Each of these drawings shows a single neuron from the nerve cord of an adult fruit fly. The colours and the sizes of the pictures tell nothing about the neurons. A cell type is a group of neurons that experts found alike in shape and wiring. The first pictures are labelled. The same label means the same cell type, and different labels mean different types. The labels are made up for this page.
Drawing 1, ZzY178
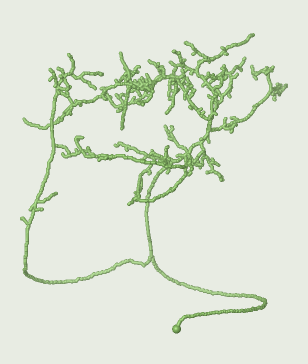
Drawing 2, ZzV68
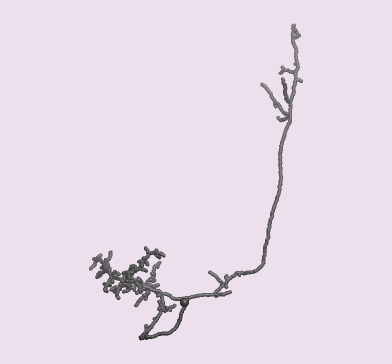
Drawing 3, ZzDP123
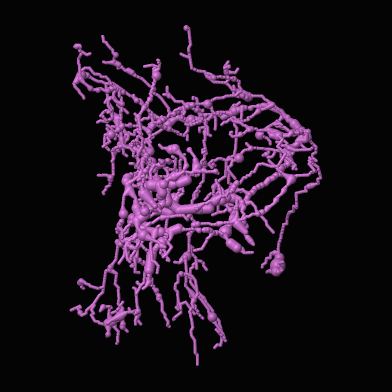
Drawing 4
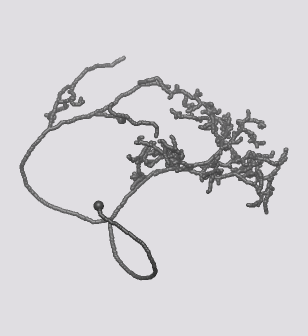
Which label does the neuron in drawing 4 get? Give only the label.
ZzY178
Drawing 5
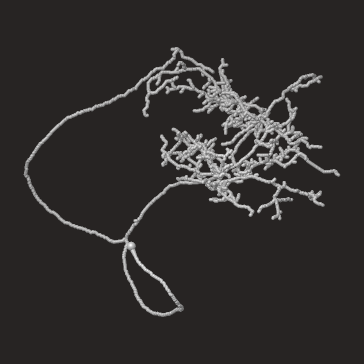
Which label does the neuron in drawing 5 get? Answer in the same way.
ZzY178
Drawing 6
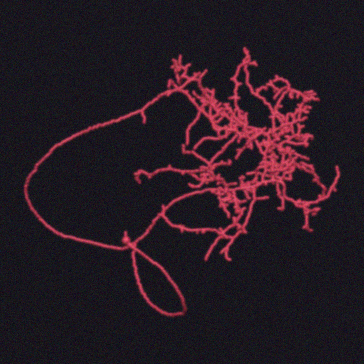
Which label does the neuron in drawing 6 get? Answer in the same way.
ZzY178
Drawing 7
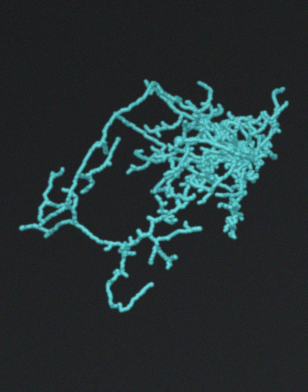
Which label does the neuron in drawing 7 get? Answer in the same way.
ZzDP123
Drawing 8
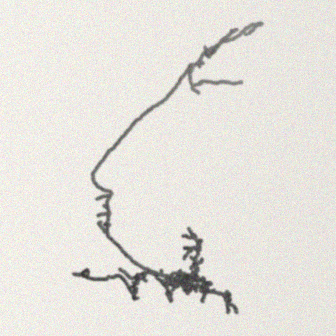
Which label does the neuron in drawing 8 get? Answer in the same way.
ZzV68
